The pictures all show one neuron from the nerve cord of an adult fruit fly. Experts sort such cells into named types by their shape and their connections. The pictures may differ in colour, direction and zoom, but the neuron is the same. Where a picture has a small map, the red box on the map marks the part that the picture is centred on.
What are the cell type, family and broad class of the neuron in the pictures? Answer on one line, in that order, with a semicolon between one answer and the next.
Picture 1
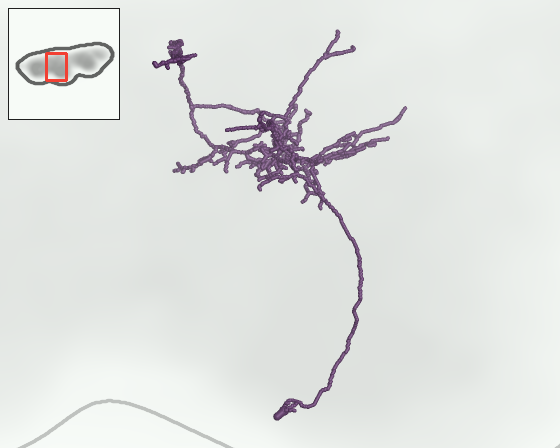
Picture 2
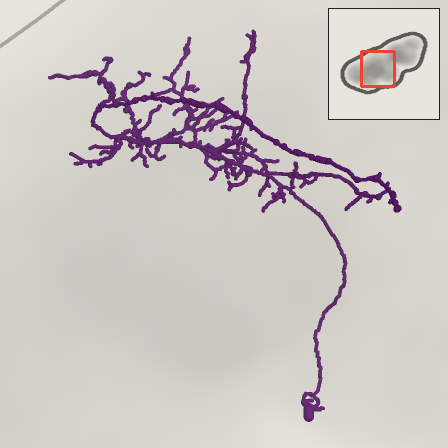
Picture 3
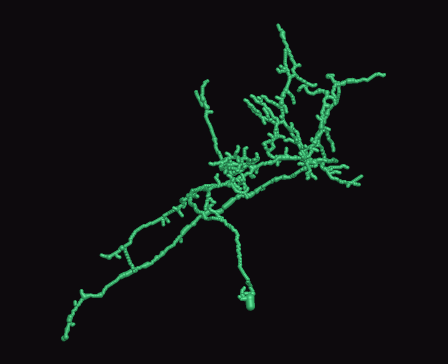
IN06B047; hemilineage 06B; nerve-cord intrinsic neuron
